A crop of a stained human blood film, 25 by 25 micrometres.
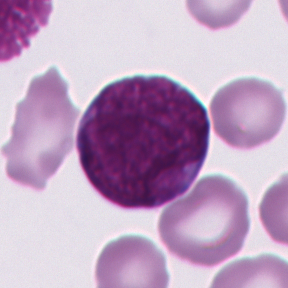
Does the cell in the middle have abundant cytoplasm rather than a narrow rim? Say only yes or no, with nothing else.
No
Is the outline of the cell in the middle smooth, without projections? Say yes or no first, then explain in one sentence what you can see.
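Yes. The cell's outline is round and smooth.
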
